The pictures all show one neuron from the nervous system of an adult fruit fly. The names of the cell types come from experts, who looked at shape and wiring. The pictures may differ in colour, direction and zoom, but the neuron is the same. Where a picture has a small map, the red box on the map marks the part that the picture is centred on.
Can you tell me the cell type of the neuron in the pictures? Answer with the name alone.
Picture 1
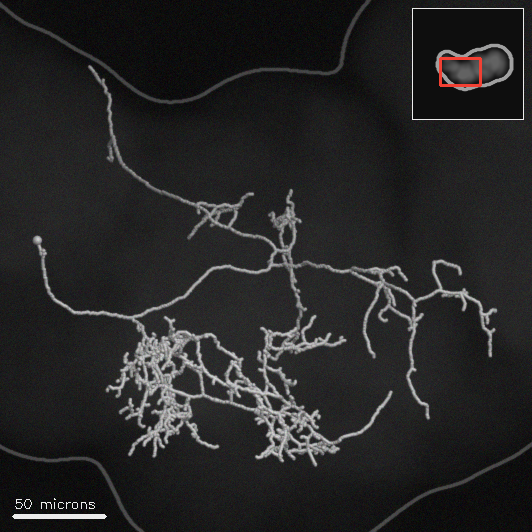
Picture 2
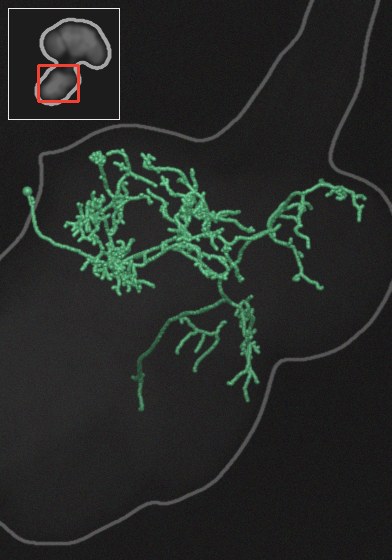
IN18B014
